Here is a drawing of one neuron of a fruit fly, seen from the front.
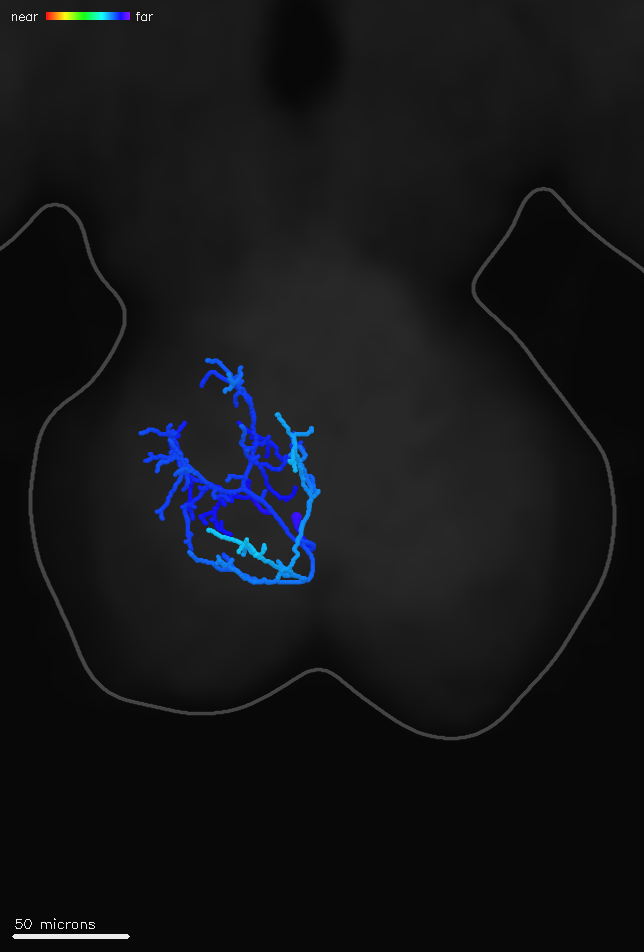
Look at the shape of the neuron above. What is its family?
hemilineage 01B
